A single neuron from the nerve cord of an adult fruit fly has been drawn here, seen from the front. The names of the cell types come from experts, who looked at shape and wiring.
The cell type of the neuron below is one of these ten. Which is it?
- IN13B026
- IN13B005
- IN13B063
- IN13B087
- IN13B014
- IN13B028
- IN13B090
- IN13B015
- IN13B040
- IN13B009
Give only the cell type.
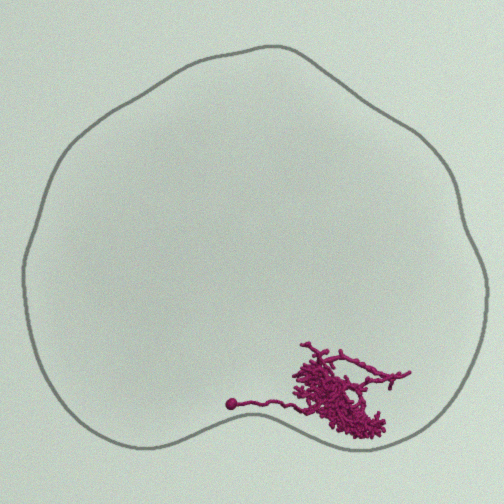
IN13B014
